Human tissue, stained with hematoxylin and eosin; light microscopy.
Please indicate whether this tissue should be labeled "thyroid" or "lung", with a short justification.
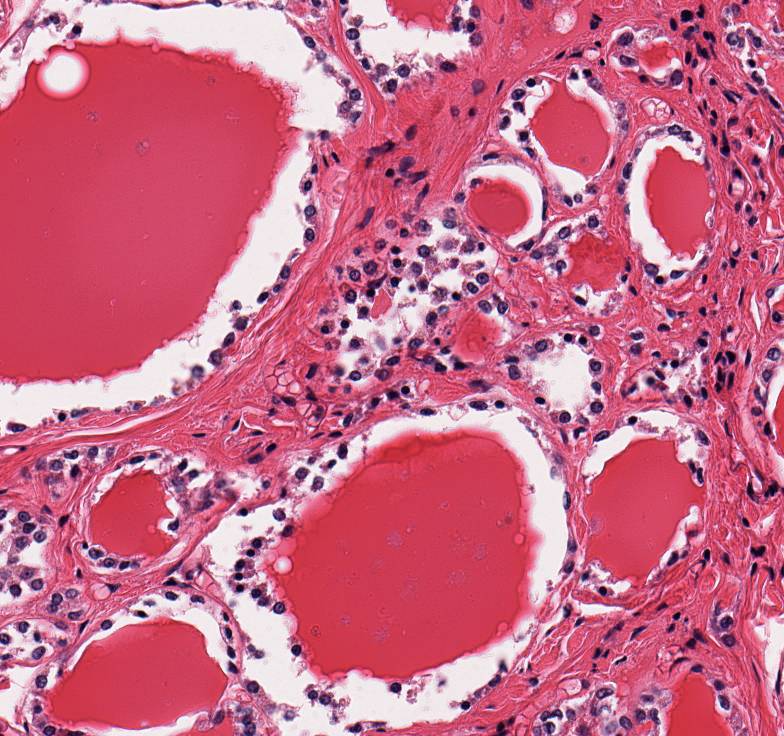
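This tissue is thyroid. Its closed, round follicles vary in size, and homogeneous deep pink colloid fills their lumens.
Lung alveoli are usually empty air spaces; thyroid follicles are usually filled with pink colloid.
Bands of pink fibrous stroma run between the follicles, and near the centre a loose cluster of cells lies between them without a colloid-filled lumen.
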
